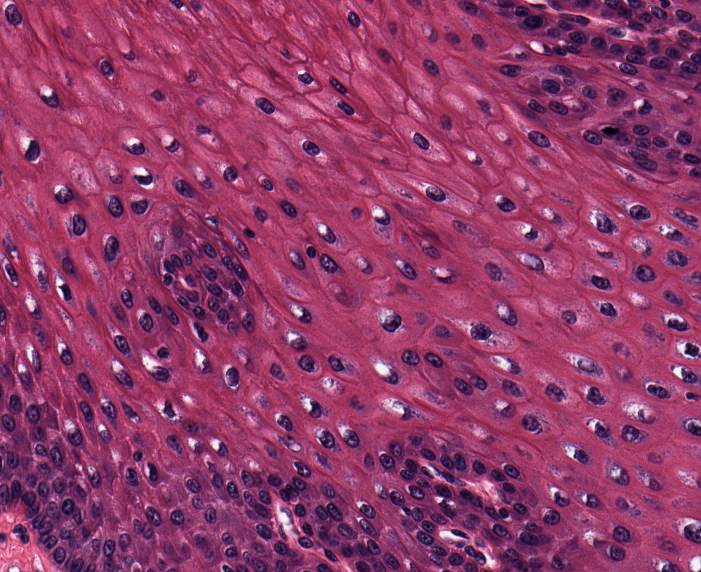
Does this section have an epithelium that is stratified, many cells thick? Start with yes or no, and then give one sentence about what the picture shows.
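Yes. Nearly the whole field is filled by stratified squamous epithelium made of many layers of cells.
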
